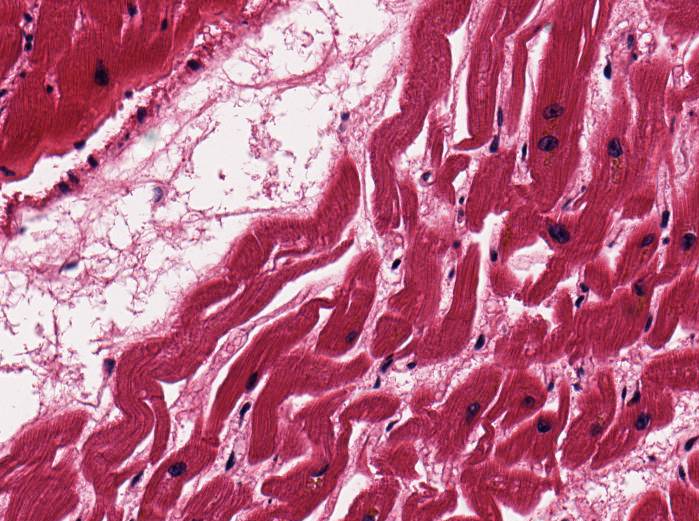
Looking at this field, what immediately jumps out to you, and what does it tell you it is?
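Myocardium occupies the right and lower parts of the field as red-pink muscle fibres, while the upper left is a pale, loose area. Branching is the key: the fibres divide and join their neighbours.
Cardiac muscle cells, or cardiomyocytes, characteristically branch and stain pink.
Their cytoplasm stains a deep red-pink.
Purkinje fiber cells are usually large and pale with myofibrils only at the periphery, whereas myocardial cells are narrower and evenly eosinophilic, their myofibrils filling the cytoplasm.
Small golden-brown granules sit beside the nuclei in some fibres on the right.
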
